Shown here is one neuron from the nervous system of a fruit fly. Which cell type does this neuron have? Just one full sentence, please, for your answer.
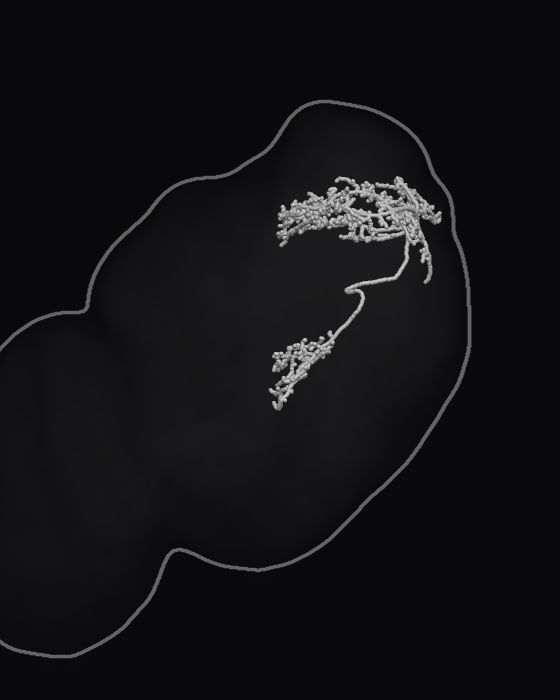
This neuron falls under the cell type SMP148.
